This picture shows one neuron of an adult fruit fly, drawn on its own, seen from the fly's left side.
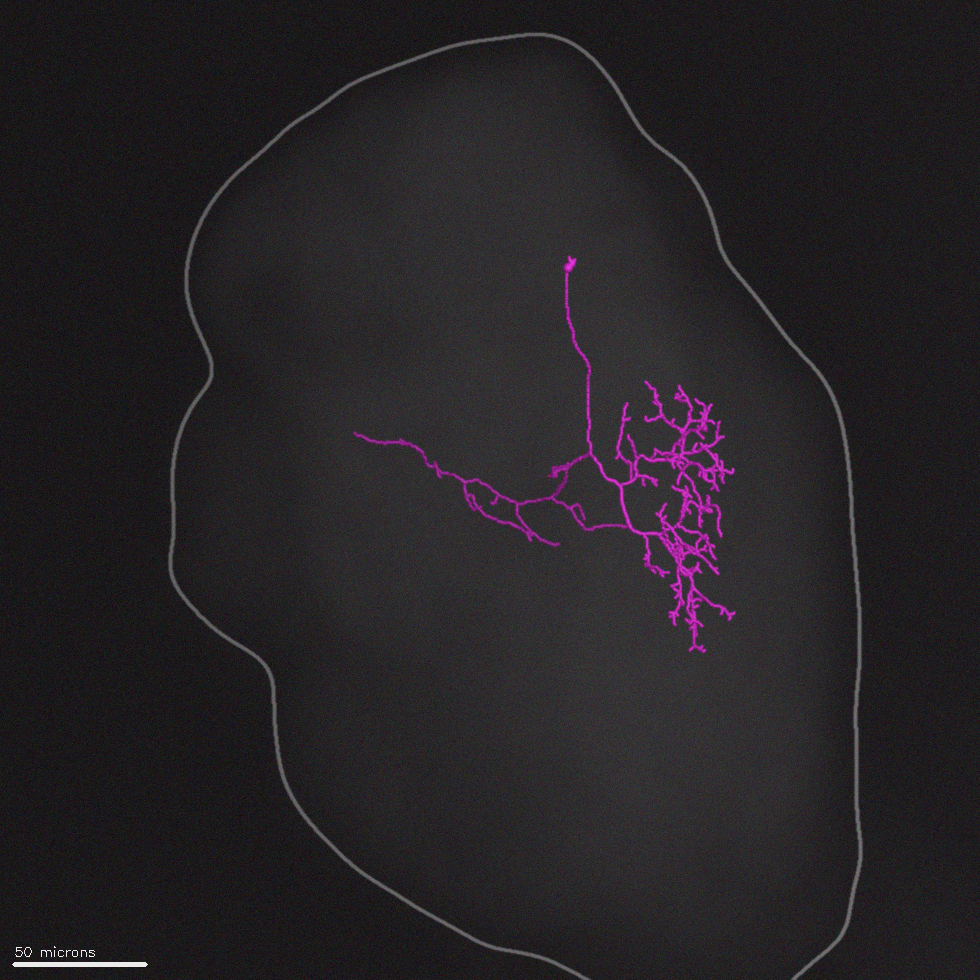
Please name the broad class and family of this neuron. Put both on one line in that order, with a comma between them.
visual projection neuron, hemilineage VPNp1_lateral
